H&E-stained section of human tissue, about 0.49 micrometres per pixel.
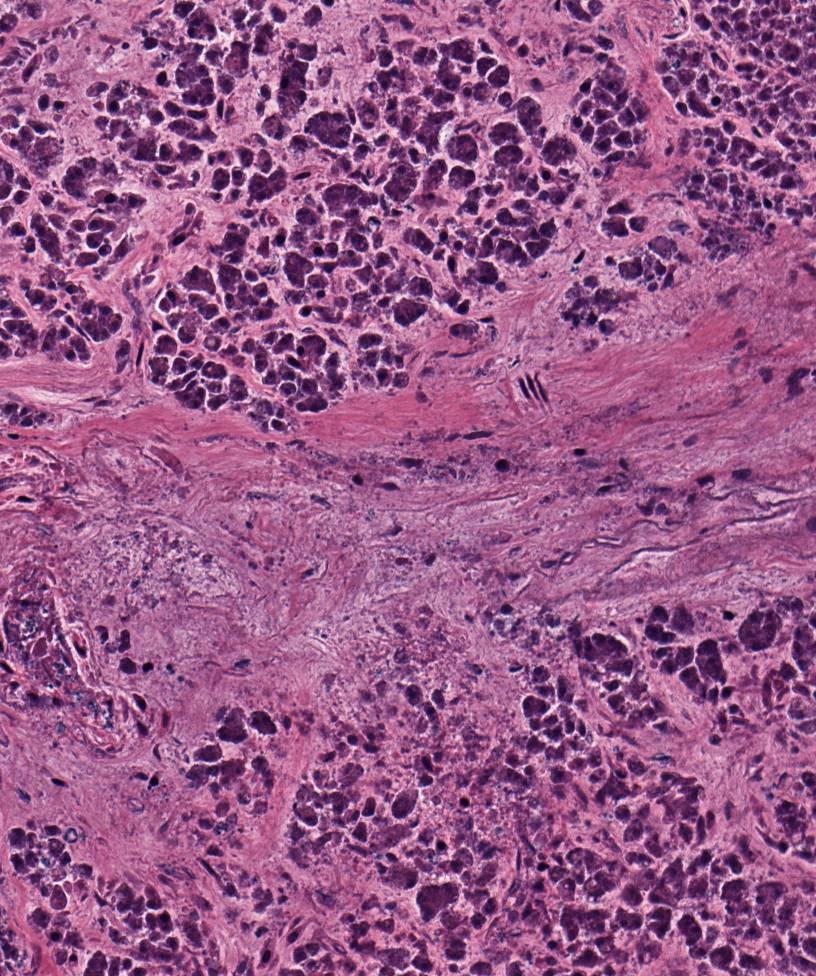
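Pancreas. Cells: crowded dark purple groups fill the upper and lower field, in small rounded clusters parted by narrow white clefts. Band: dense pink collagen crossing the middle roughly horizontally, its wavy fibres also mostly horizontal. Below it, lower centre-left: a pale, granular, loosely textured area.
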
